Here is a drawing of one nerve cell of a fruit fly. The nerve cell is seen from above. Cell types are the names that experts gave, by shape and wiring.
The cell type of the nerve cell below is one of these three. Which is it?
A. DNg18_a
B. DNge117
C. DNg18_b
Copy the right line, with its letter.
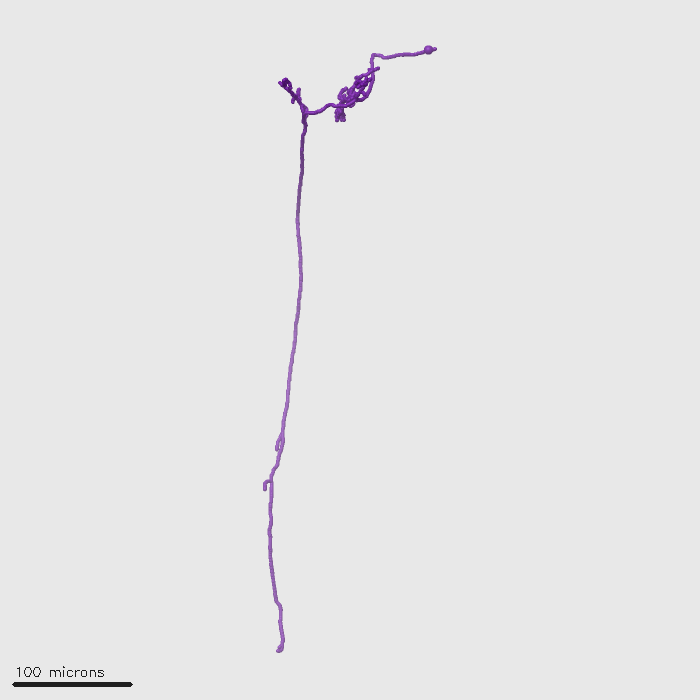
A. DNg18_a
